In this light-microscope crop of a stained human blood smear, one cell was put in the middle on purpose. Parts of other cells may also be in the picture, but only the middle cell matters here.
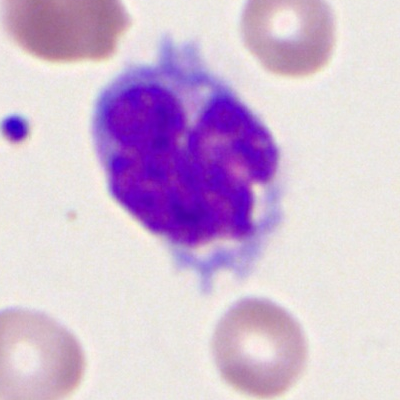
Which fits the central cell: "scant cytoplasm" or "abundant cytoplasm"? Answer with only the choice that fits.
Scant cytoplasm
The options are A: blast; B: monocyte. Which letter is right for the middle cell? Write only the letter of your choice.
B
